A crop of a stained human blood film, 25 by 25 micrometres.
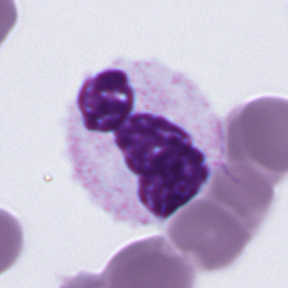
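Segmented neutrophil, the cell in the middle of a stained smear of human peripheral blood. Its outline is roughly round, and it measures about 14 micrometres across. The chromatin is dense and dark purple, and fine pink-red granules are scattered throughout the very pale pink cytoplasm.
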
